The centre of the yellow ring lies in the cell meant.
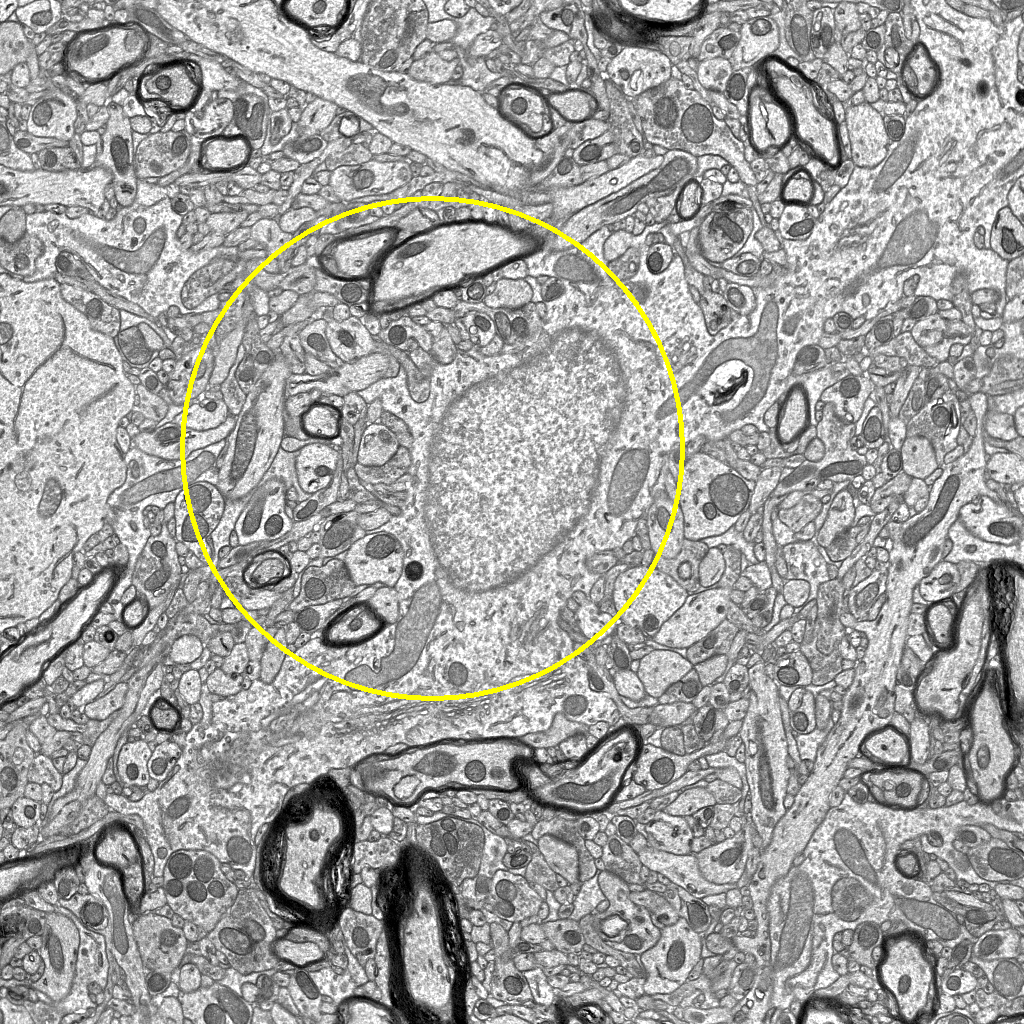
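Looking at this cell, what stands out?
An oval nucleus lying wholly within the picture, long axis from upper right to lower left, inside a pale rim of cytoplasm widest below it.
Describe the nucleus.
The outline is smooth without deep folds; the chromatin is finely granular and evenly spread throughout.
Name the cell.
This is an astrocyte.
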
